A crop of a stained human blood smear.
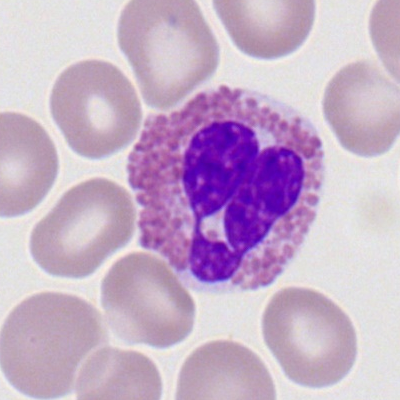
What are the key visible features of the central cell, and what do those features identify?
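Looking at this cell, I see a roughly round outline with a finely bumpy edge. The nuclear chromatin is dark purple and densely clumped, and I can find no nucleoli. The cytoplasm is packed with many coarse, round granules. So this cell is an eosinophil.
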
